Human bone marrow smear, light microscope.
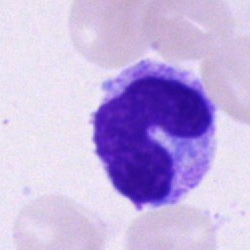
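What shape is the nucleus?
Curved like a horseshoe, with a deep indentation opening toward the right.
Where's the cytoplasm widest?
On the right, inside the curve of the nucleus.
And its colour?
Pale lilac-grey.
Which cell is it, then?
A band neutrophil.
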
